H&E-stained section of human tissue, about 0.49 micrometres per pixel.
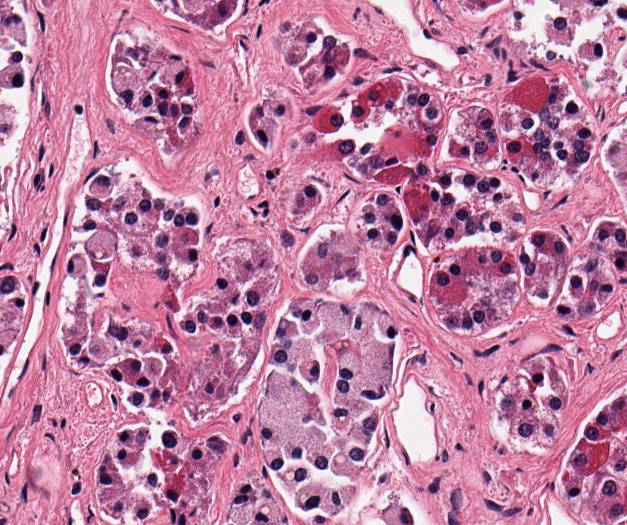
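Pituitary, haematoxylin and eosin. Cells in rounded nests throughout, separated by bands of pink fibrous stroma. Nuclei small, round, darkly stained. Cytoplasm of most nest cells abundant, granular, pink-purple. Narrow empty clefts between many nests and surrounding stroma.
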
